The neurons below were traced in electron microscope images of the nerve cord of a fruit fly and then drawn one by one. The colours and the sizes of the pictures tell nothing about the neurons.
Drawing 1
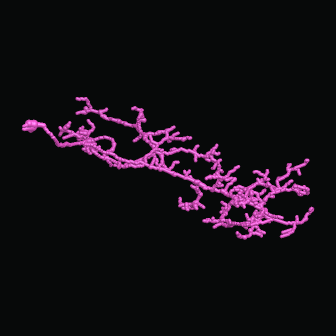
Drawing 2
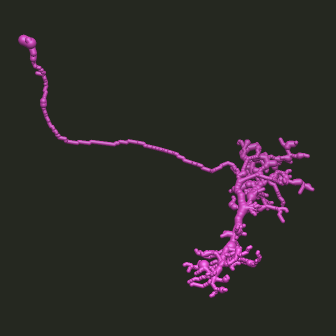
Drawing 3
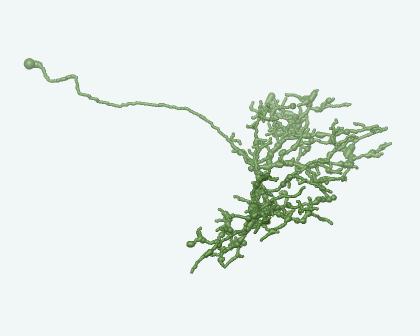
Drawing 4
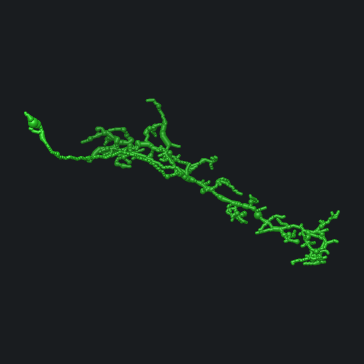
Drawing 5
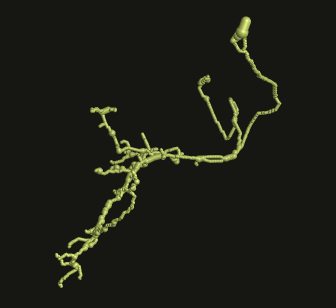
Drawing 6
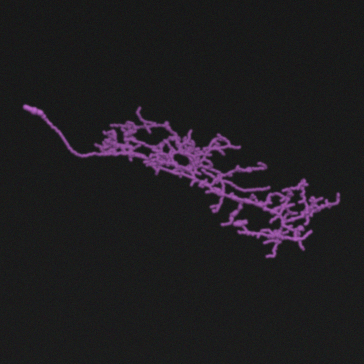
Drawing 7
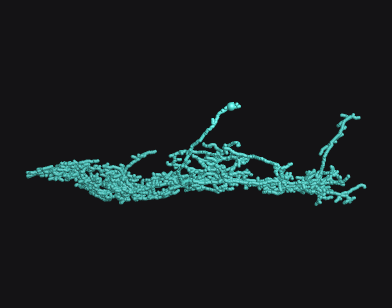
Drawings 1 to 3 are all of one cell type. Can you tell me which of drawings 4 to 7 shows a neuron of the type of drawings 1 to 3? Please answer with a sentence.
Drawing 6 is of the same cell type.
